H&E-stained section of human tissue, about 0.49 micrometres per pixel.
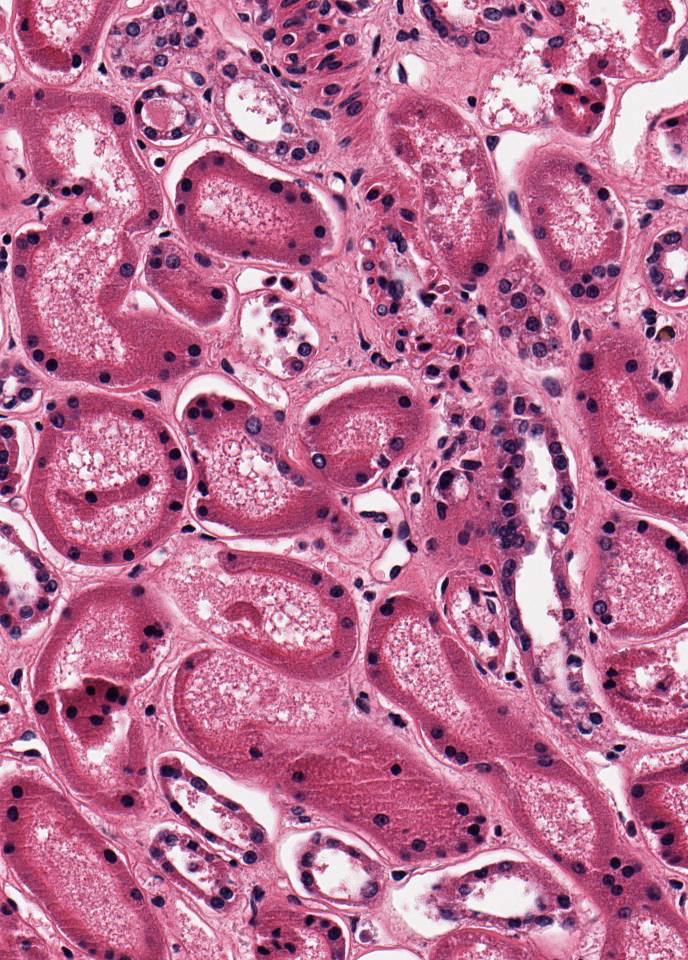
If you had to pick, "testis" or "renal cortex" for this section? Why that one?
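It's renal cortex. Closely packed tubules in round and oblong profiles fill the field, with scant stroma between. Most have a single layer of tall cells with granular eosinophilic cytoplasm and round dark basal nuclei. In the larger ones the cells' inner part is pale and finely vacuolated, leaving narrow slit-like lumens. Centre-left, the epithelium has shrunk from the wall around several tubules, leaving white crescent gaps.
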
